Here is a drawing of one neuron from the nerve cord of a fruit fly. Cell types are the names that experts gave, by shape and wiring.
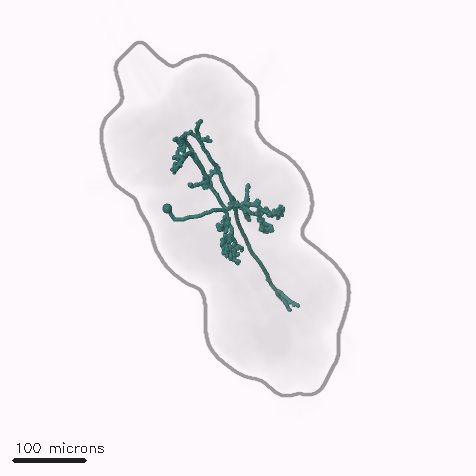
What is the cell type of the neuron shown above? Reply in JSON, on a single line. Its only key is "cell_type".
{"cell_type": "IN09B046"}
